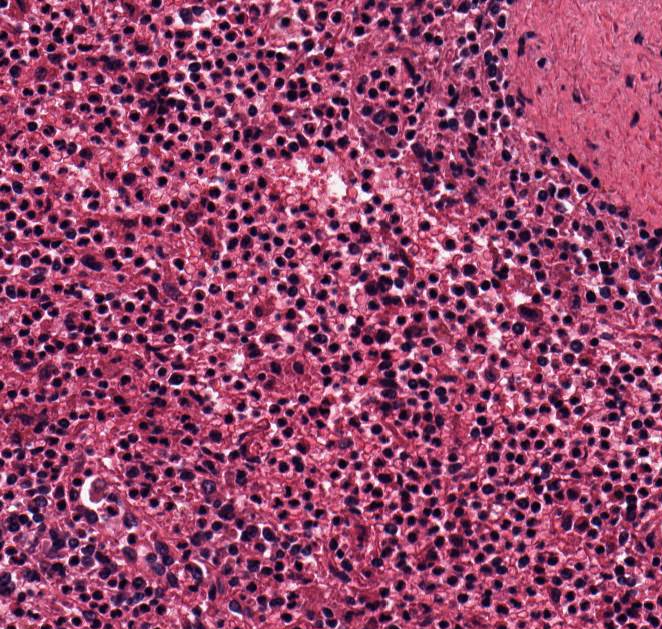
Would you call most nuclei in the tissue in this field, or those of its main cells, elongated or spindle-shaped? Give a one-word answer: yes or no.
No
